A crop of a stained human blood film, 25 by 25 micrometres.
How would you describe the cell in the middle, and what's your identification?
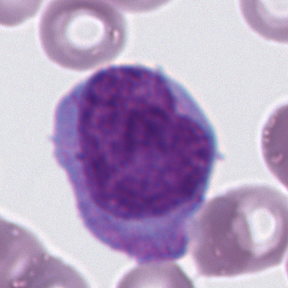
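With an irregular rather than smoothly round outline, the cell measures about 18 by 14 micrometres. Its nucleus fills most of the cell and has a notch in its upper right edge. The widest band of cytoplasm lies below the nucleus. This is an atypical promyelocyte.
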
